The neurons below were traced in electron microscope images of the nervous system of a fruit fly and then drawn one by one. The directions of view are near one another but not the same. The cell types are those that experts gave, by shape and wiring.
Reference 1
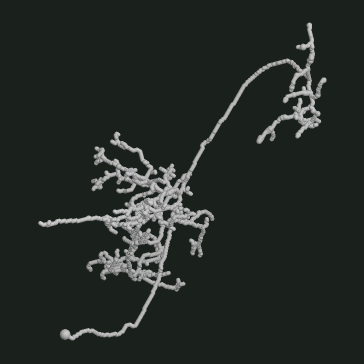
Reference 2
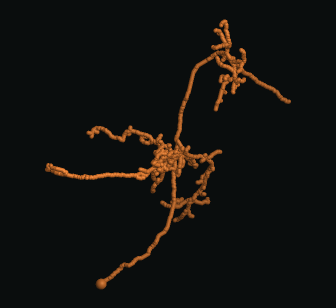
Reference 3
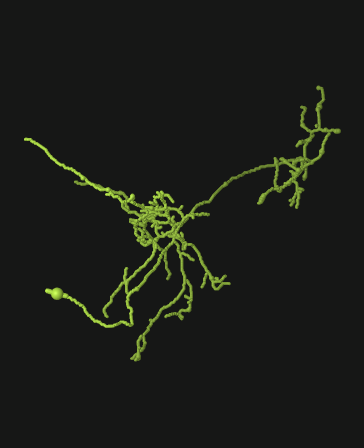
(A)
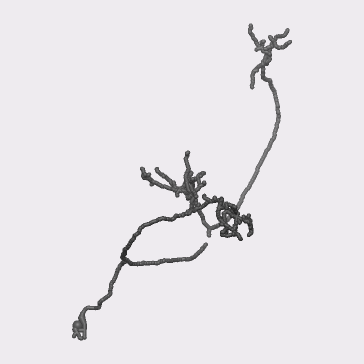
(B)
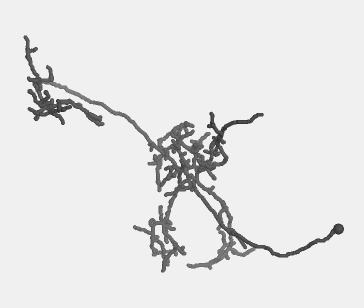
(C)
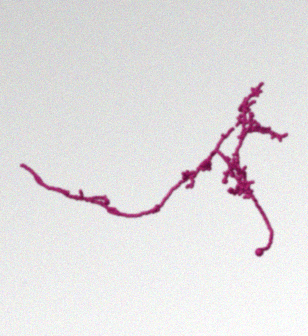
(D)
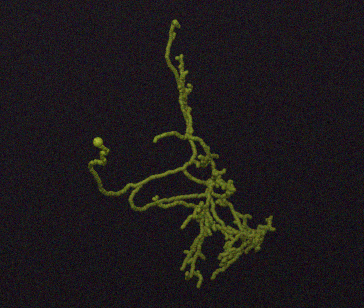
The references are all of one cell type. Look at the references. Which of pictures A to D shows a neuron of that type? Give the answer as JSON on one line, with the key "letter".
{"letter": "B"}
